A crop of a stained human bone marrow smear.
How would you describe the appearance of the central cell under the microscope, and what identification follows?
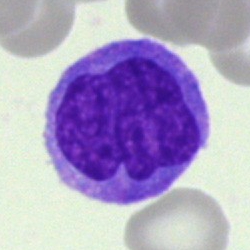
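Deep notch in the lower edge of the nucleus, which fills most of the cell. Chromatin clumped into darker patches with paler spaces between. Cytoplasmic rim widest below the nucleus. Cell type: monocyte.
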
